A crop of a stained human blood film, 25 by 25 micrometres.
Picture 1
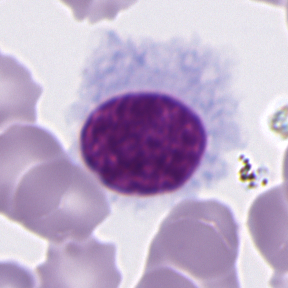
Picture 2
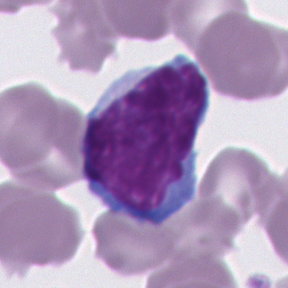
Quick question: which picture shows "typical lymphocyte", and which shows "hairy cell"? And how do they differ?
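Picture 1 is the hairy cell, and picture 2 is a typical lymphocyte. The cytoplasm differs most: in the hairy cell there's plenty of it, pale grey-blue with no visible granules, whereas in the lymphocyte it's blue and forms only a thin rim around the nucleus.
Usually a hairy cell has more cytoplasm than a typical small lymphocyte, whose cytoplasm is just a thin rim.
The nuclei differ too: the hairy cell's sits low, with most of the cytoplasm above it, while the lymphocyte's is a single unlobed mass with irregular sides. Both have mottled chromatin, but in the hairy cell it shows darker clumps among paler areas, and in the lymphocyte it's dark purple with paler streaks through it. The lymphocyte is about 15 by 11 micrometres, and its nucleus, about 14 by 9 micrometres, fills about 80% of the cell's area.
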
